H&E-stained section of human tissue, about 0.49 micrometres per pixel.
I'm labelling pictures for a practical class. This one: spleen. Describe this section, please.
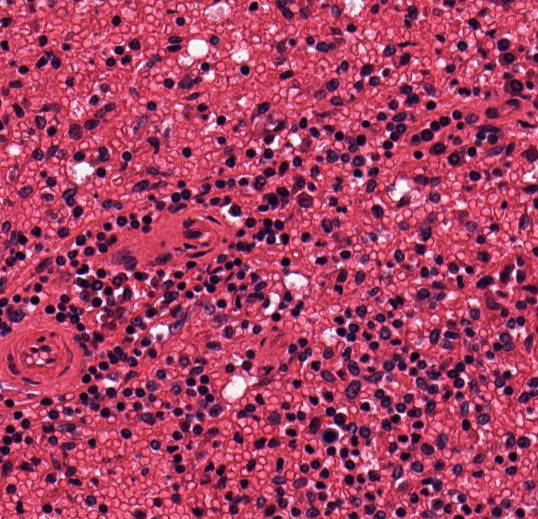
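Most scattered nucleated cells are small, with round, dark-staining nuclei and scant cytoplasm. At the left edge, lower half, is a small round vessel with a thick, concentrically layered pink wall. Another thick-walled small vessel, cut somewhat obliquely, lies left of centre just above the middle. Notice that the field has no epithelium, glands or fat cells.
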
